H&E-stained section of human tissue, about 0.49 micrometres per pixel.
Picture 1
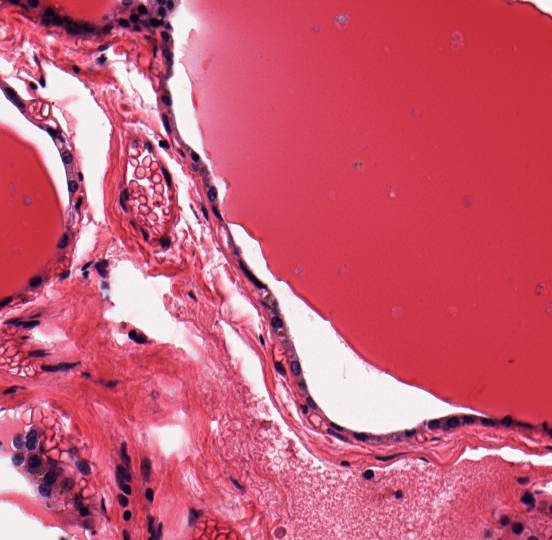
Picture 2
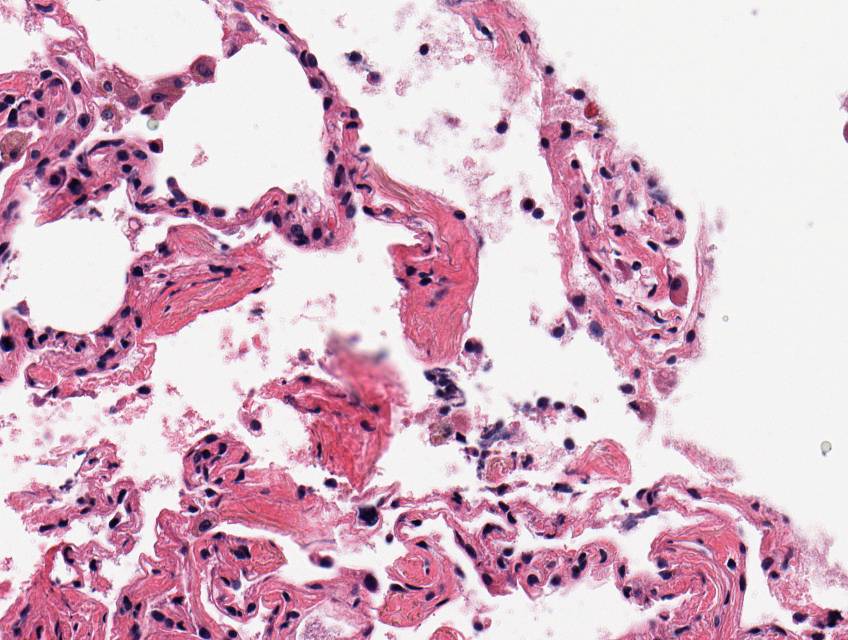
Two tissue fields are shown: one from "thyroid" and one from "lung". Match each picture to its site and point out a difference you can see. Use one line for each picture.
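Picture 1 shows tissue from the thyroid. A large follicle filled with homogeneous eosinophilic colloid occupies the upper right of the field.
Picture 2 shows tissue from the lung. No glands and no fat cells are present in the field.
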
